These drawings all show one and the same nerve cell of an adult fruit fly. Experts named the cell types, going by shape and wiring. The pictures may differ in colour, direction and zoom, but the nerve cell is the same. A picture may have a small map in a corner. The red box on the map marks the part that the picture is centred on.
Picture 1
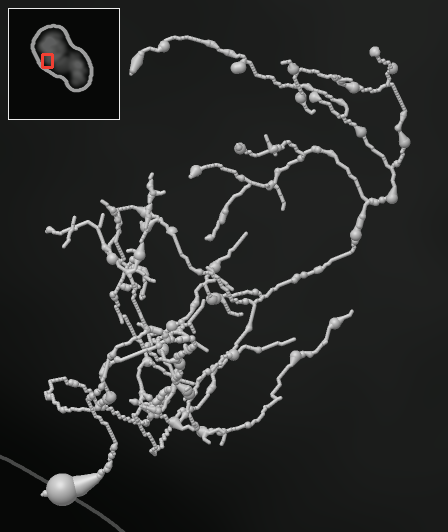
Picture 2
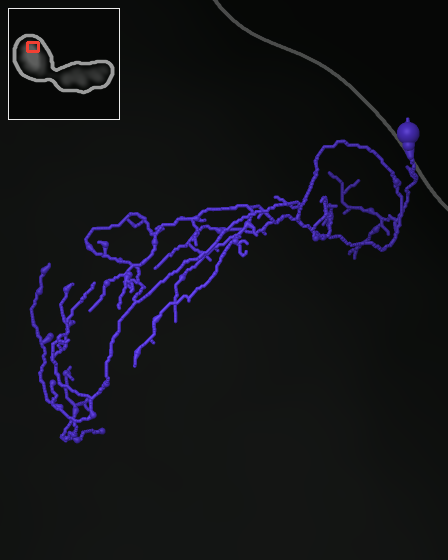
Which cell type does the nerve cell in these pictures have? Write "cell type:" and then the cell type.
cell type: SLP311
